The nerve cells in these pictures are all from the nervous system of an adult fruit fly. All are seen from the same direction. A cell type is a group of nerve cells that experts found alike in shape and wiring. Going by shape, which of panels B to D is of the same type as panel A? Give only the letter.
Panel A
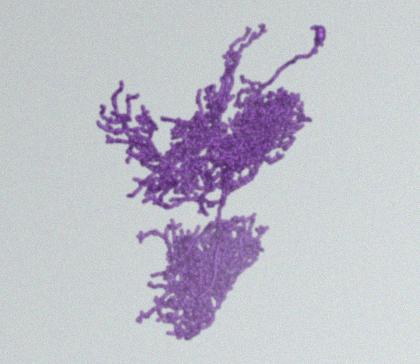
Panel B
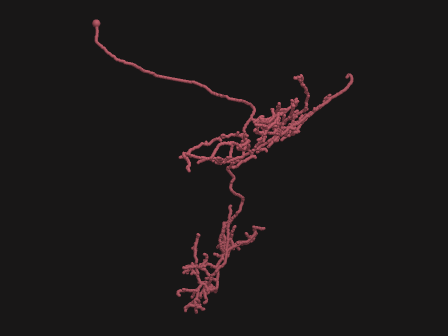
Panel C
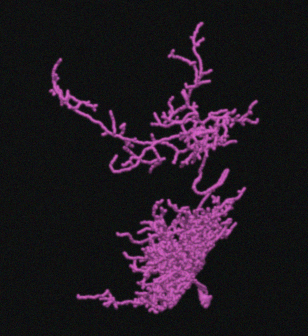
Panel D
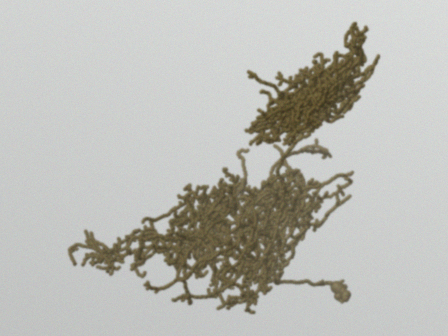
D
